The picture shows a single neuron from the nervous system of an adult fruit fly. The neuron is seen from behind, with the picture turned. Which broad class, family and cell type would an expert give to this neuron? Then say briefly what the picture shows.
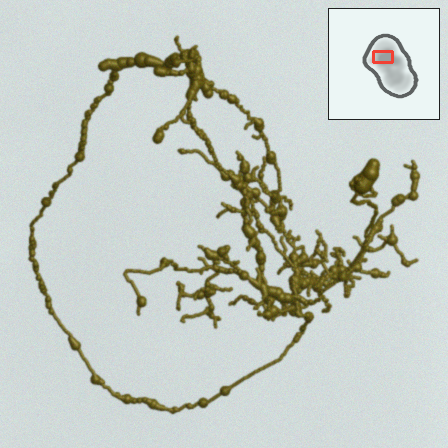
This is a nerve-cord intrinsic neuron. The family is hemilineage 02A. The cell type is IN02A020. Its cell body lies on the right of the picture. Dozens of branch ends can be seen.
